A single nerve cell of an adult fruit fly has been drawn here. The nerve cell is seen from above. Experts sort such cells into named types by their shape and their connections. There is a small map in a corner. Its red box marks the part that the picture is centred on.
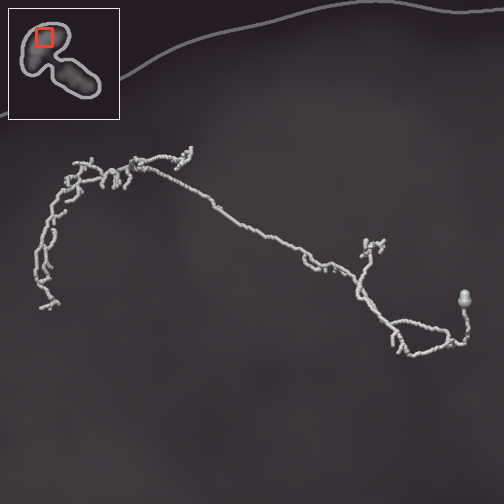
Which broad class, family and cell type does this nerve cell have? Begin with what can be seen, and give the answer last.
It is in the brain and does not reach the nerve cord. The cell body can be seen on the right of the picture. This is a central-brain intrinsic neuron. The name of its family is class Kenyon Cell. The cell type is KCab-p.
